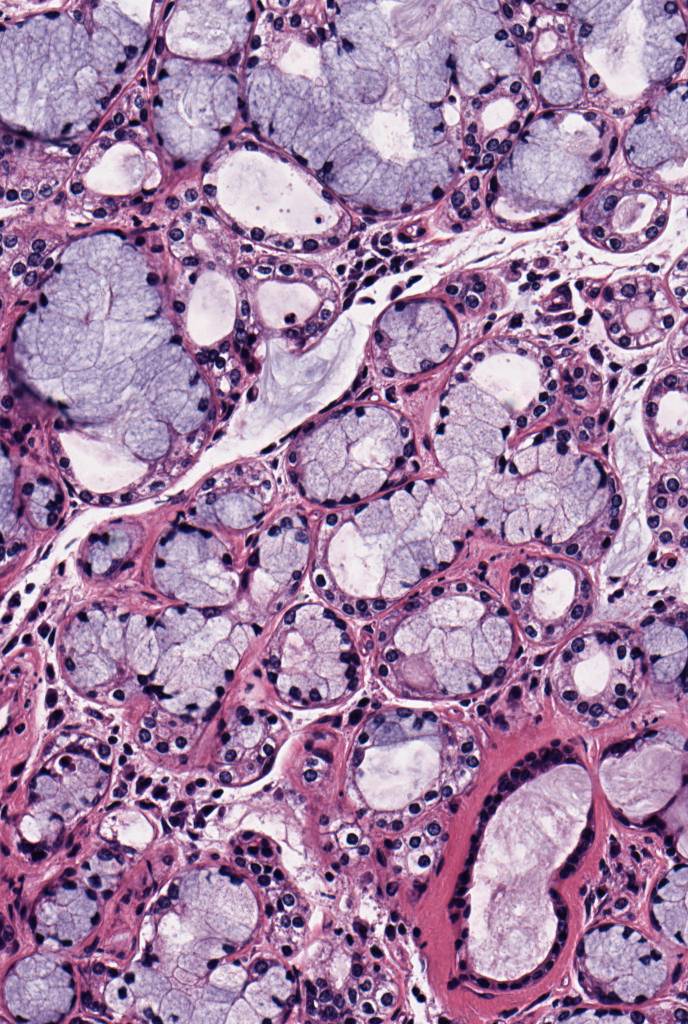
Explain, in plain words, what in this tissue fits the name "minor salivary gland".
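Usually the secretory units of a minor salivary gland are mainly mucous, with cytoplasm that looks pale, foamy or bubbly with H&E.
That matches here: most of the rounded glandular units are mucous acini with pale blue-grey, finely foamy cytoplasm and small dark nuclei flattened against the cell bases. Smaller tubules of cuboidal cells with round dark nuclei and pinker cytoplasm lie scattered among them. A pale loose fibrous septum runs diagonally from the upper right toward the left middle. It's minor salivary gland.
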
